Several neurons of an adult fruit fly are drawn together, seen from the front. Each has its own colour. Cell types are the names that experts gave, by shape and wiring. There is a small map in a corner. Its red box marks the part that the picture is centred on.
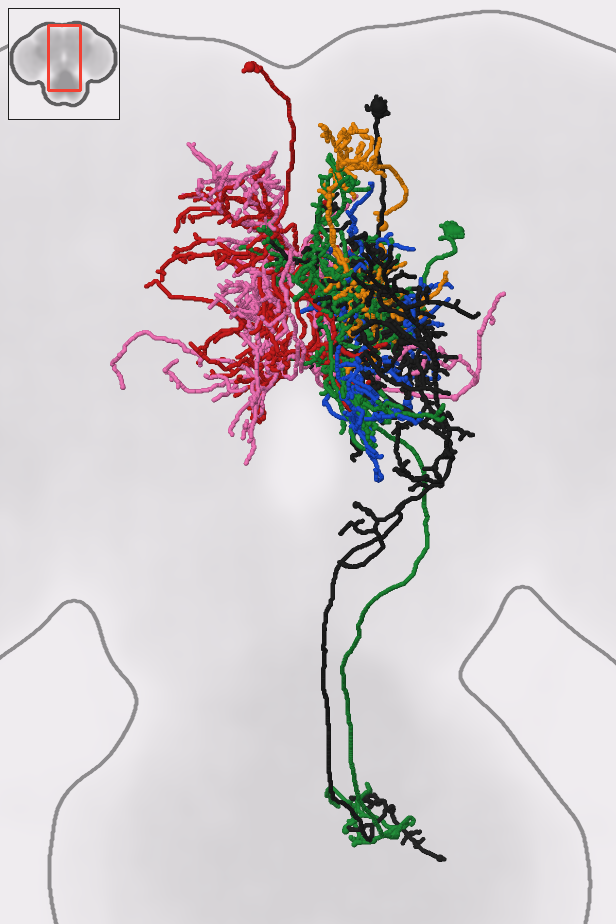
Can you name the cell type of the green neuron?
DNpe001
